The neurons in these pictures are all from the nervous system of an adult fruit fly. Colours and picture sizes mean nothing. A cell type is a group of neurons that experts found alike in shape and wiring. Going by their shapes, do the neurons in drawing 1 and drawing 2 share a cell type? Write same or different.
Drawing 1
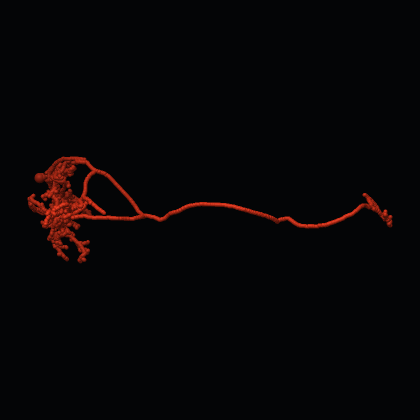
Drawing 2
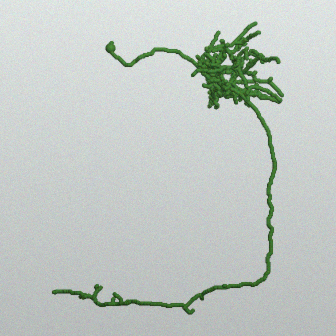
different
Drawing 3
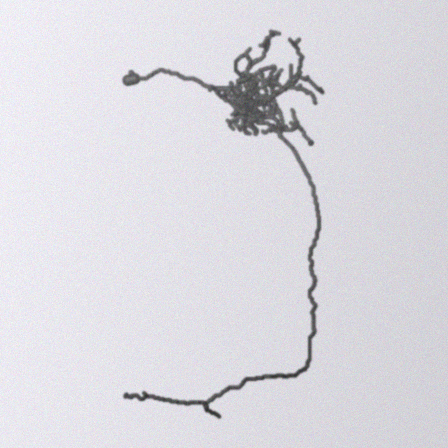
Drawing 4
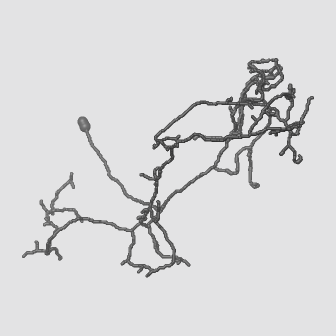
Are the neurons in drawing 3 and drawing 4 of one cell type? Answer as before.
different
